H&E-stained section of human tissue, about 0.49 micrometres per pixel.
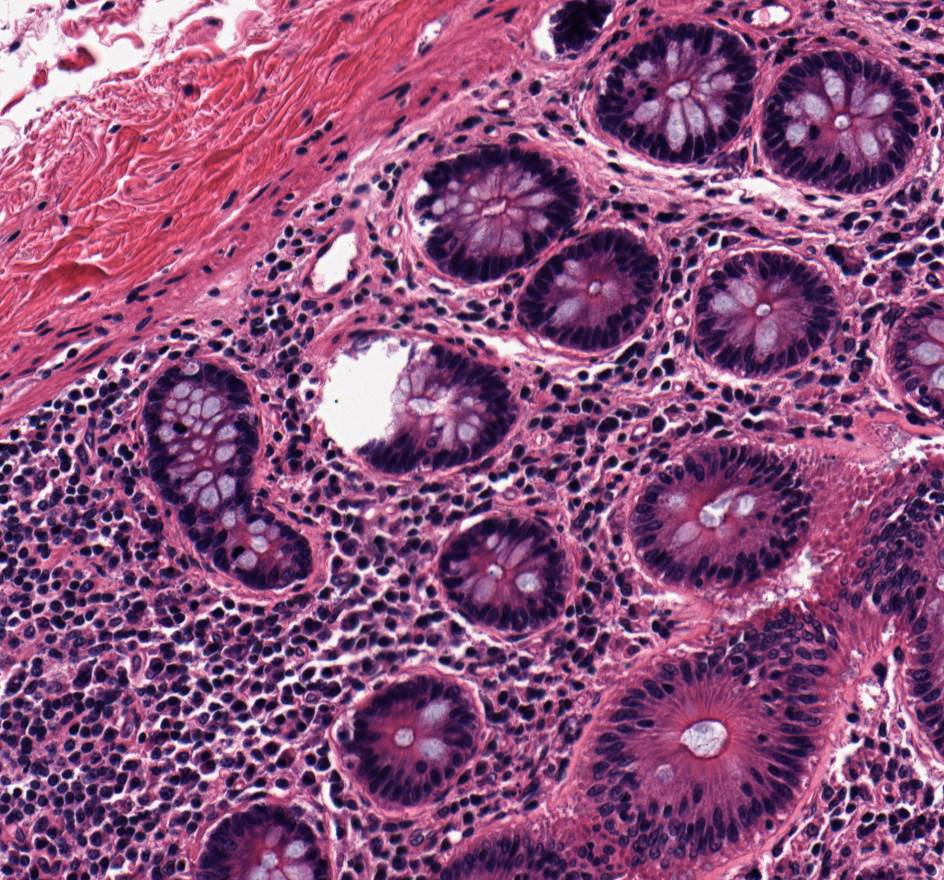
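Transverse colon: the glands are cut across, appearing as round to oval profiles scattered through the field. Goblet cells with pale, rounded mucin vacuoles are numerous in most glands; dark epithelial nuclei sit at each gland's outer, basal edge, away from the lumen. The large lower-right gland has fewer goblet cells and more pink cytoplasm than the others.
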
